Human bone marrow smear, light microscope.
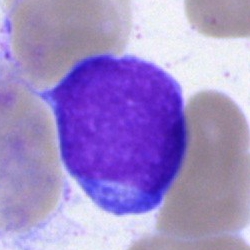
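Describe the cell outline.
Rounded, but drawn out into a short point at the upper left.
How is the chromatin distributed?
Finely and evenly, without coarse clumps.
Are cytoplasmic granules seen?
No.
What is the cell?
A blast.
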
